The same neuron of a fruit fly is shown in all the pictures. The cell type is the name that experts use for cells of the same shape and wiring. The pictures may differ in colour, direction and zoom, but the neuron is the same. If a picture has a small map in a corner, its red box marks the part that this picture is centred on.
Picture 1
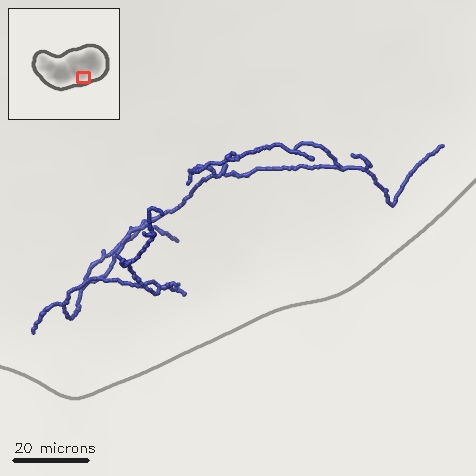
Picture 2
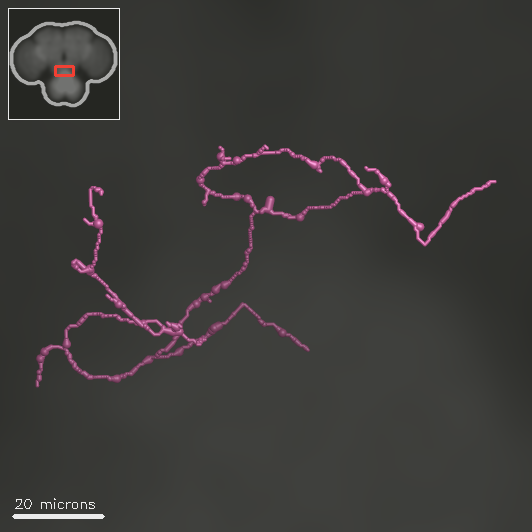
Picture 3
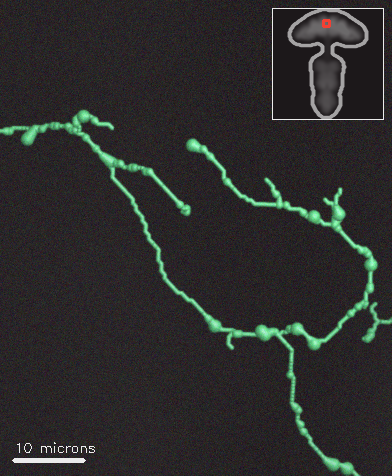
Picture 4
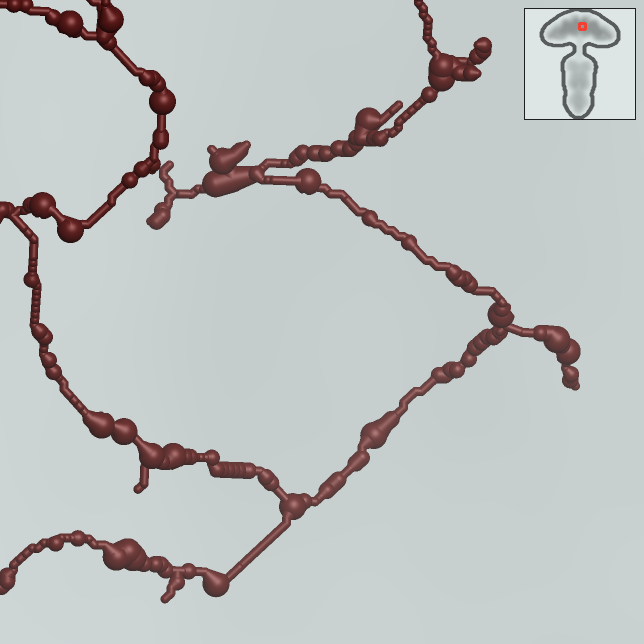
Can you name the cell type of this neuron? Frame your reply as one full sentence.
This neuron is typed as GNG643.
